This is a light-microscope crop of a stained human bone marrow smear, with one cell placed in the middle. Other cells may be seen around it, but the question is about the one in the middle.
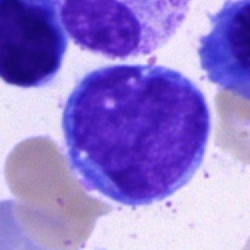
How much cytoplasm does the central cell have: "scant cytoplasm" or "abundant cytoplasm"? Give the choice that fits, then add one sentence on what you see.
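Scant cytoplasm. The nucleus fills most of the cell.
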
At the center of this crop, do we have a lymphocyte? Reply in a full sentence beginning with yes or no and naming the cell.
No, the cell in the middle is correctly named a blast, not a lymphocyte.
